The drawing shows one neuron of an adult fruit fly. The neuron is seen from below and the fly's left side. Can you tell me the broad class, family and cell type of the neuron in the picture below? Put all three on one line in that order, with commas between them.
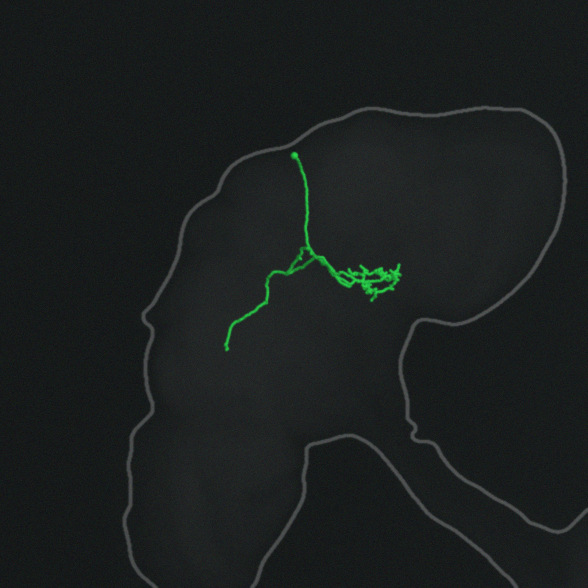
central-brain intrinsic neuron, hemilineage WEDd1, WED004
